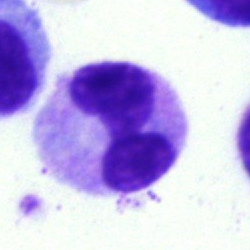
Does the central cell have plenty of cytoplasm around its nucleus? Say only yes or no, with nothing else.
Yes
